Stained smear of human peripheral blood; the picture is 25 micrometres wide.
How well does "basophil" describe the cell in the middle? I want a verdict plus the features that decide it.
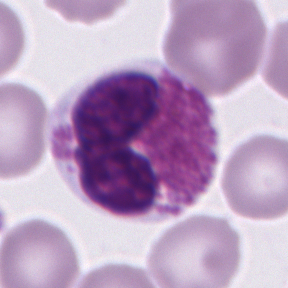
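The nucleus, in the left half of the cell, has two lobes, one above the other, with dark purple, coarsely clumped chromatin and no visible nucleoli. Coarse, round, pink-red granules pack the cytoplasm.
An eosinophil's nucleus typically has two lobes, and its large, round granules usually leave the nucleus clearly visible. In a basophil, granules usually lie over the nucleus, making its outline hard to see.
The two clearly seen lobes therefore speak for eosinophil and against basophil, as do the round granules. The cell is an eosinophil, not a basophil.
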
